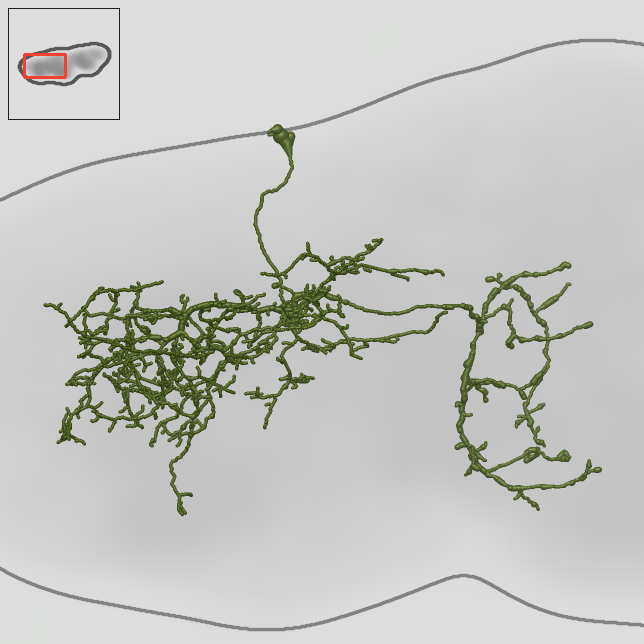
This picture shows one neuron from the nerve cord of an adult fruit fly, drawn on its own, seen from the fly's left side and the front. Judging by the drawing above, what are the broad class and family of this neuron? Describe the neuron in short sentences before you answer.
More than a hundred branch ends can be seen. In this view it is wider than it is tall. It is a nerve-cord intrinsic neuron. Its family is hemilineage 11A.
